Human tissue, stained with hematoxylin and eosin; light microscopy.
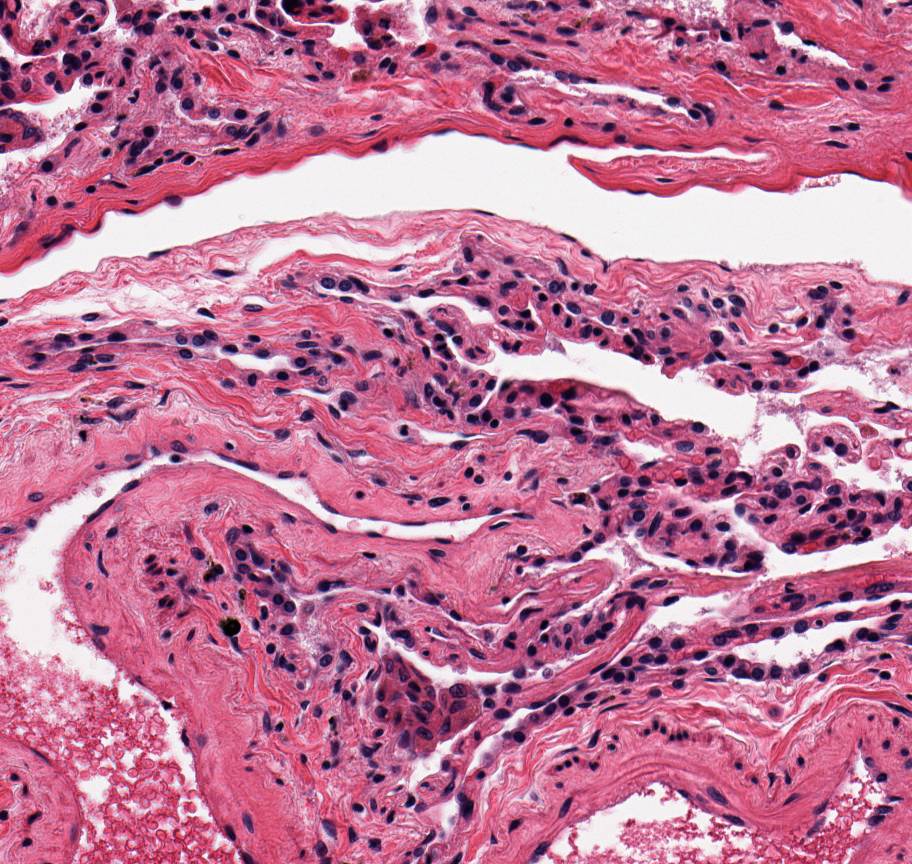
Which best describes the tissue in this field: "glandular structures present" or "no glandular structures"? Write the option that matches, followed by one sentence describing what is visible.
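No glandular structures. No glands or tall columnar epithelium are present in the field.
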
